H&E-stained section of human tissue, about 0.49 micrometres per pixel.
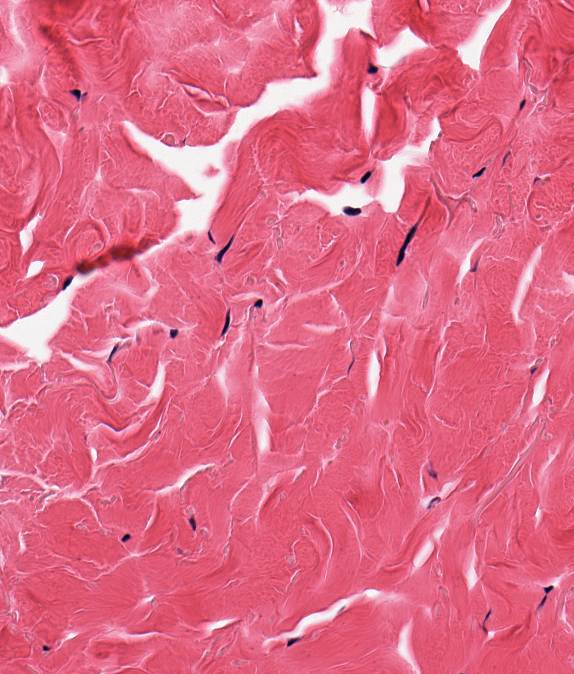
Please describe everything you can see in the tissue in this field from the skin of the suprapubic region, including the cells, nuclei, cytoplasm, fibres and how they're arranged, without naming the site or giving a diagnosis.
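Densely packed, pink-staining collagen bundles occupy the entire field. The bundles run in many different directions and are interwoven. Nuclei are sparse and lie singly between the bundles; they are thin, elongated and darkly stained.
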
